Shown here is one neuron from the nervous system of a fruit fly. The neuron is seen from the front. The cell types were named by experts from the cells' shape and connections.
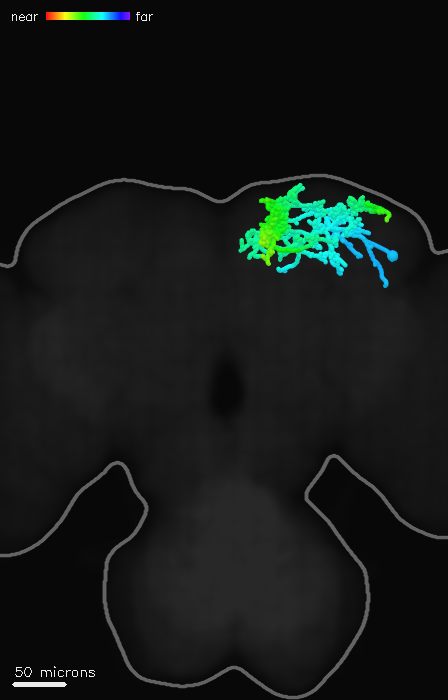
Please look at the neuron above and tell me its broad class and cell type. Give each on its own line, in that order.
central-brain intrinsic neuron
SMP235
